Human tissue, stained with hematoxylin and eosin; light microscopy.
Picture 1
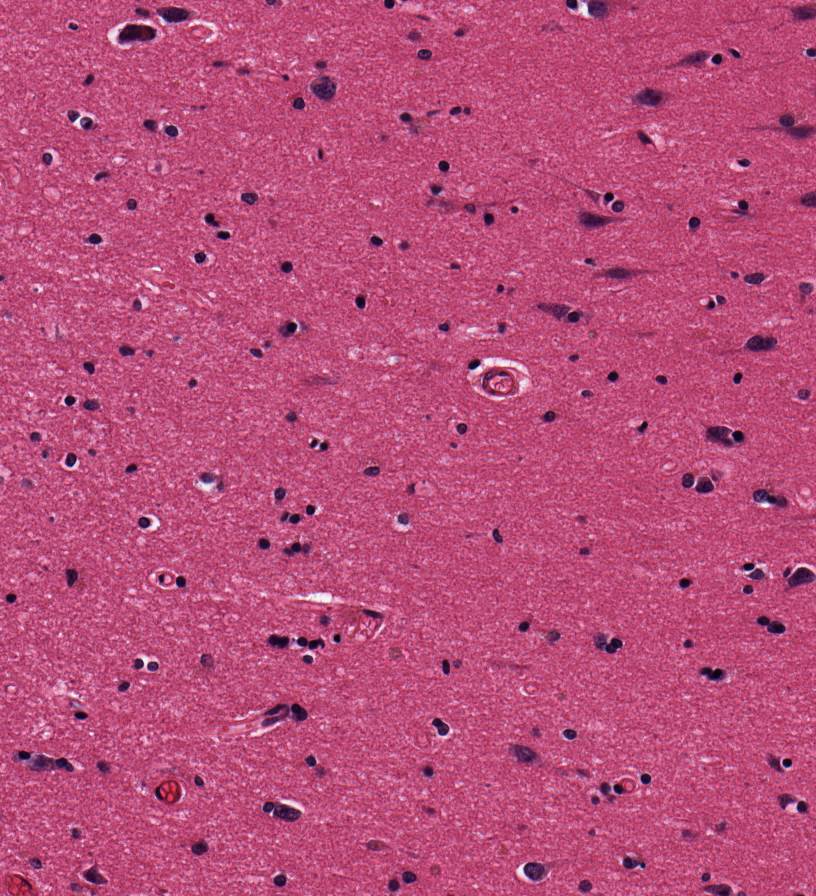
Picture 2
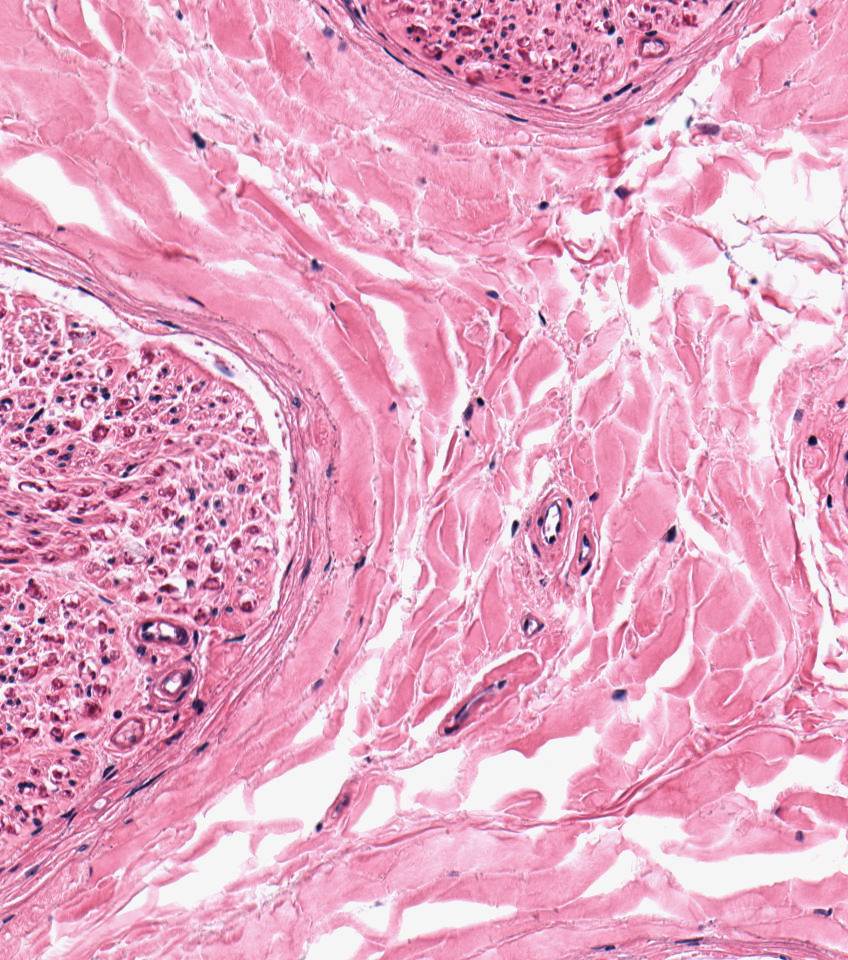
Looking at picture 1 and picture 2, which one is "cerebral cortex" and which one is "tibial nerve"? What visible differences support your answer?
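The first picture is cerebral cortex; the second is tibial nerve. In the cerebral cortex, a uniform pink, finely fibrillary background fills the whole field, with cells scattered singly through it and no organised units. Most nuclei are small, round and darkly stained, and many of them sit in clear perinuclear halos rather than in visible pink cytoplasm. A small round vessel surrounded by a clear space lies near the centre. The tibial nerve is arranged in fascicles, each wrapped by a thin layered sheath of flattened cells with elongated dark nuclei. The left fascicle contains many small round nerve fibre profiles with small dark nuclei scattered among them, and small vessels lie within it near its lower right margin. No fat cells are present in this field.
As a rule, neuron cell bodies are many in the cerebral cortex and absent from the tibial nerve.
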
